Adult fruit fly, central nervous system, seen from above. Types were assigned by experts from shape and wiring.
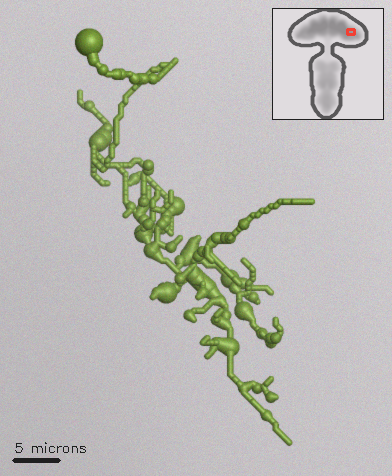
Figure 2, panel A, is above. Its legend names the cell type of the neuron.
Dm-DRA2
